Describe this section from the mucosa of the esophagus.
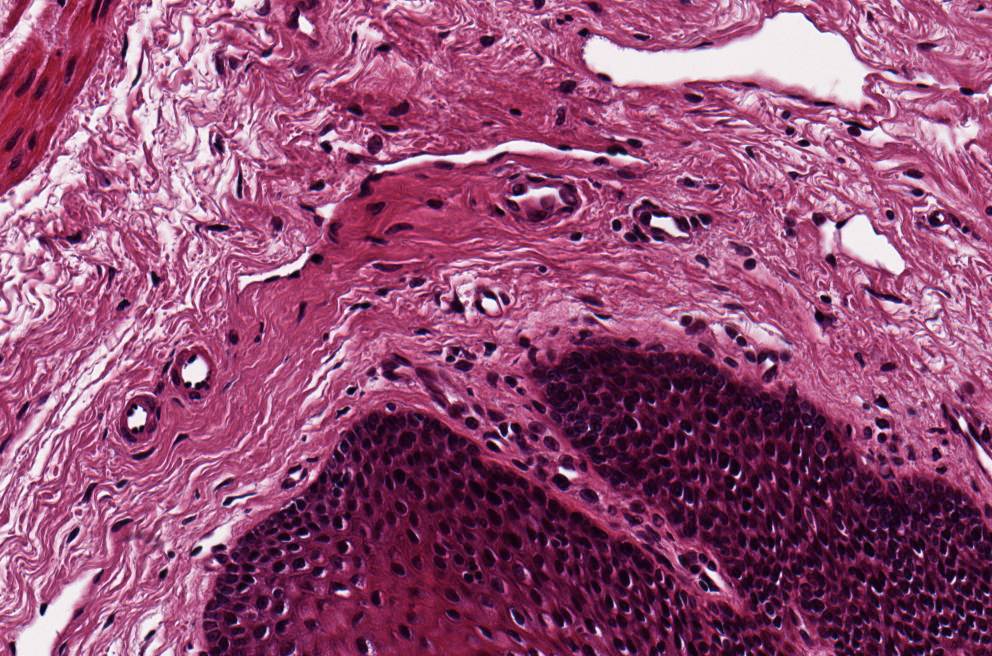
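Epithelium: lower part of field. Stroma: upper part; wavy pink collagen bundles, scattered spindle-shaped nuclei. Upper left corner: band of deeper red dense tissue. Fat cells: none.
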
